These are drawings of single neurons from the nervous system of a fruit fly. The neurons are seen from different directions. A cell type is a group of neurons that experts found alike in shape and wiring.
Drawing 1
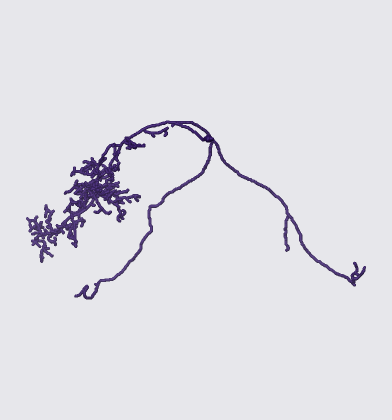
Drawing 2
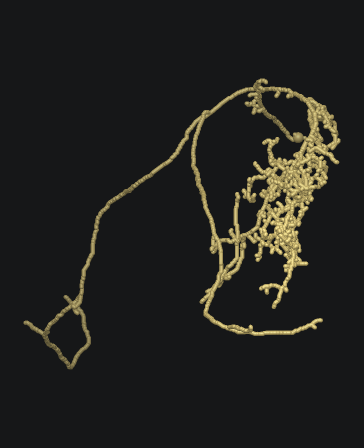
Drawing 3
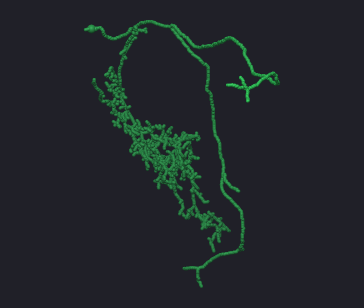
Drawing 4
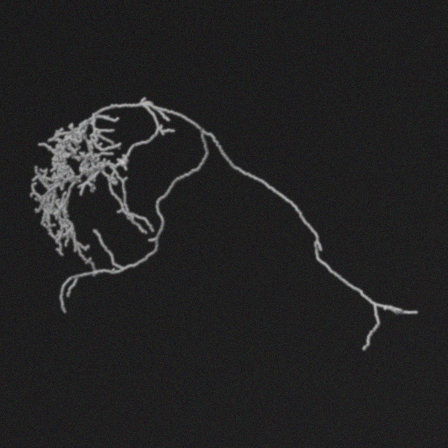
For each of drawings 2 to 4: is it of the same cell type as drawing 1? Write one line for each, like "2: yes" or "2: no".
2: yes
3: yes
4: yes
